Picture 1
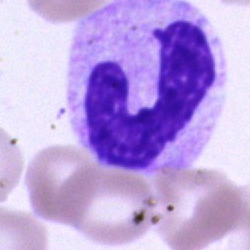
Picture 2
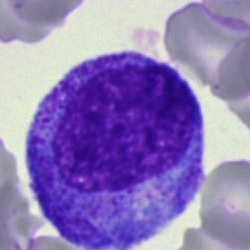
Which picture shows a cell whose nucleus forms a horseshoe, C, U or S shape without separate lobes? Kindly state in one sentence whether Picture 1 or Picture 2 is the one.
Drawn out into a curved band without separate lobes is the nucleus of the cell in picture 1.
